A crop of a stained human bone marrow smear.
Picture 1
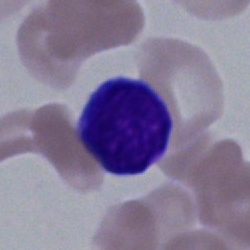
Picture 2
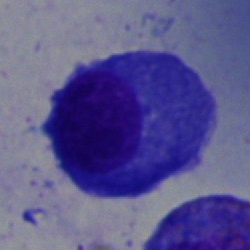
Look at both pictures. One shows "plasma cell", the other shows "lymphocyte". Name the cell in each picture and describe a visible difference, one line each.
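In picture 1 we see a lymphocyte: No distinct rim of cytoplasm can be seen around the nucleus.
In picture 2 we see a plasma cell: The cytoplasm is abundant and stains deep blue.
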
